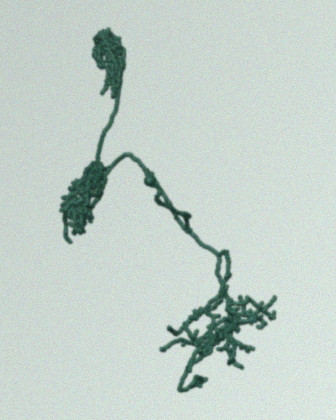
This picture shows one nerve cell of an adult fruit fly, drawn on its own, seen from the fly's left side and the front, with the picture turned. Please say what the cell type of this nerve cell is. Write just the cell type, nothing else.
PAM10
